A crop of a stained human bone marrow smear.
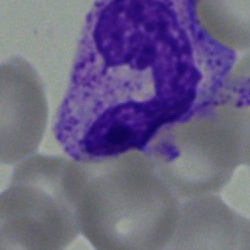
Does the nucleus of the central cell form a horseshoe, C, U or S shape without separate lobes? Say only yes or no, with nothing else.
Yes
